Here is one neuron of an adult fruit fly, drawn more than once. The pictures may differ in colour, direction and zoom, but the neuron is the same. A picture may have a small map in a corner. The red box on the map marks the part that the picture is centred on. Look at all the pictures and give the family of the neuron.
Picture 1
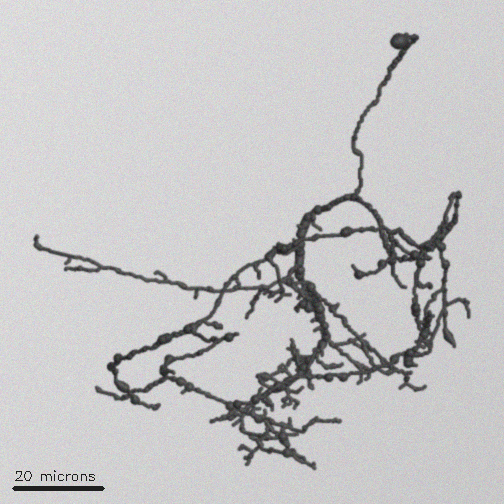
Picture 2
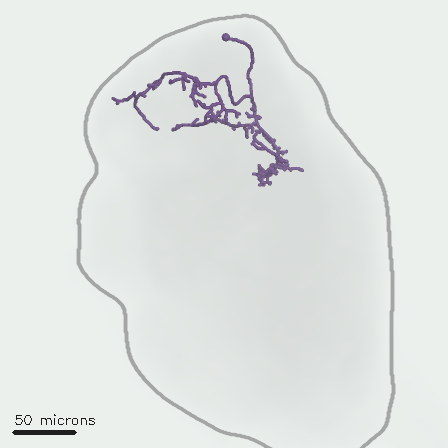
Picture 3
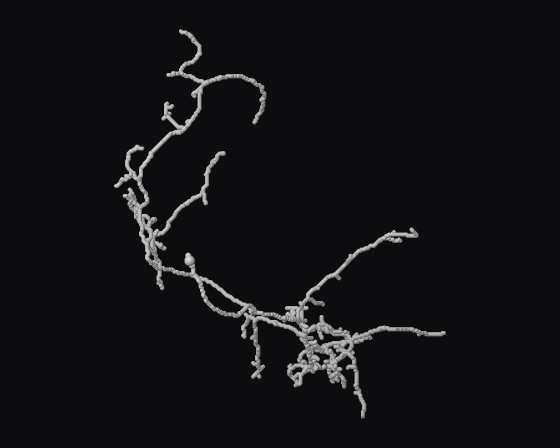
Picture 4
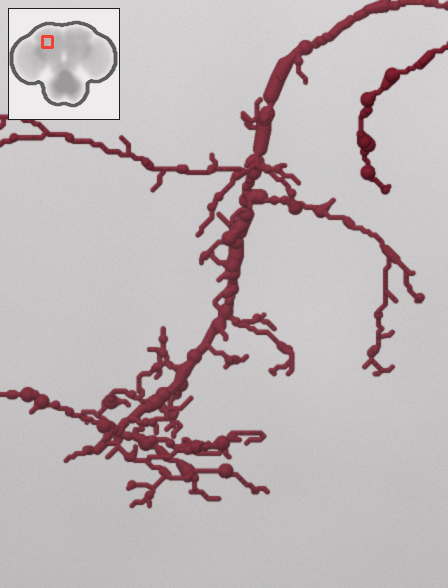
hemilineage SMPpd1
